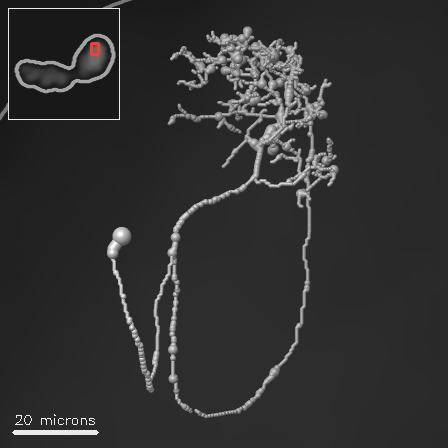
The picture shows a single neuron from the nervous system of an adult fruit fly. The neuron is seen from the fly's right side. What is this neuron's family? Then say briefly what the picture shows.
The family is hemilineage SLPal1. It is a central-brain intrinsic neuron. Its cell body lies on the left of the picture. From top to bottom in the picture it spans about 95 microns. Dozens of branch ends can be seen.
